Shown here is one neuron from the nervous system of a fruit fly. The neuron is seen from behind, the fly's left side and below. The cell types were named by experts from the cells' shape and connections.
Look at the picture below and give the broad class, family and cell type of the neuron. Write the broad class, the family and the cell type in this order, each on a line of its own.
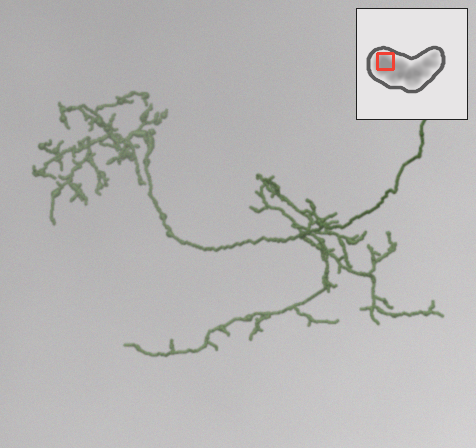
central-brain intrinsic neuron
hemilineage DL1_ventral
AOTU060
